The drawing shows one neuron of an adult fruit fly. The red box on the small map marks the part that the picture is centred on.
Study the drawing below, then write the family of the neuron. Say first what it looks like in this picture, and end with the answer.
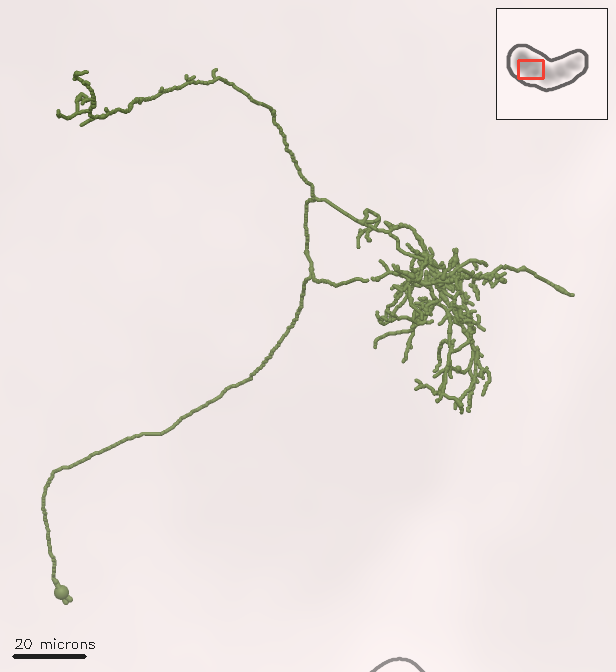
Its cell body lies at the lower left of the picture. By the scale bar it is about 150 microns tall in this view. Dozens of branch ends can be seen. It is a central-brain intrinsic neuron. Its family is hemilineage LALv1_ventral.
